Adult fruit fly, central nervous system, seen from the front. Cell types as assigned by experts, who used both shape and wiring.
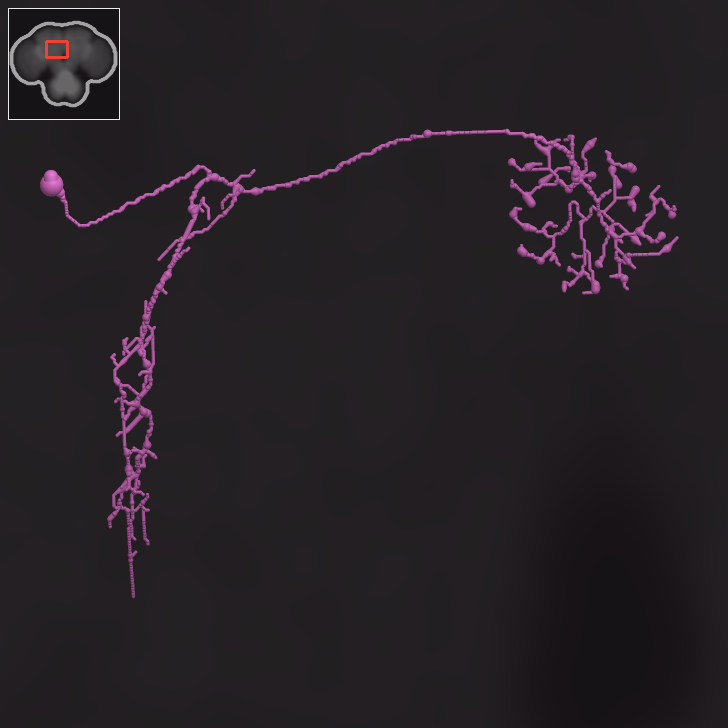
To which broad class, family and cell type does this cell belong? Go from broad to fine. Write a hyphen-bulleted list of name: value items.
- broad class: central-brain intrinsic neuron
- family: hemilineage EBa1
- cell type: ER1_a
